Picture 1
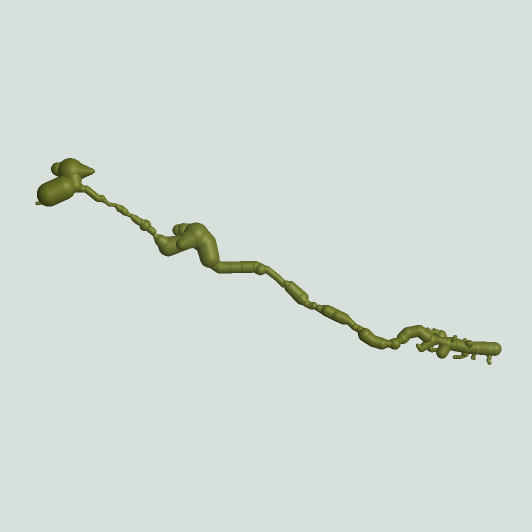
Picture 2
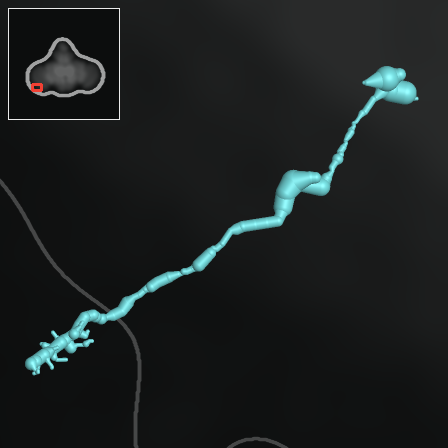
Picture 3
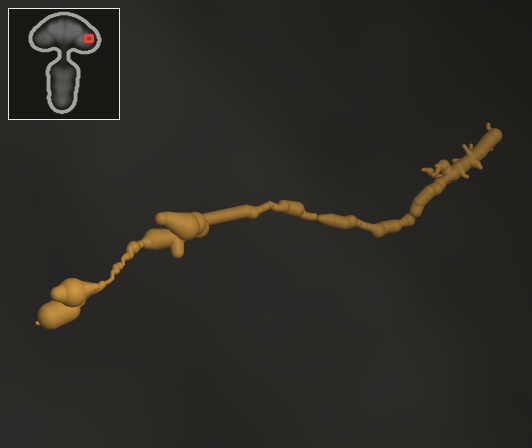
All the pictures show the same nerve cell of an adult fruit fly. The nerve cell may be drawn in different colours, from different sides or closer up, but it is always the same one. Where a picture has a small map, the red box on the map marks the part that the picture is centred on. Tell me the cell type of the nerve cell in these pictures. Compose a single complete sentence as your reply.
For this nerve cell, the cell type is L1.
